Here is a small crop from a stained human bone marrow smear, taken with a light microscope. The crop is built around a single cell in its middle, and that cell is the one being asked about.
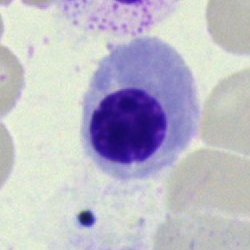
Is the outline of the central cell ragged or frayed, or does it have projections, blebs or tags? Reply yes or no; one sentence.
No, it is a smooth edge, not a rough one, that bounds the cell.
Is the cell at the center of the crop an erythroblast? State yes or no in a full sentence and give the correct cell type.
Yes, the central cell of this crop corresponds to an erythroblast.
